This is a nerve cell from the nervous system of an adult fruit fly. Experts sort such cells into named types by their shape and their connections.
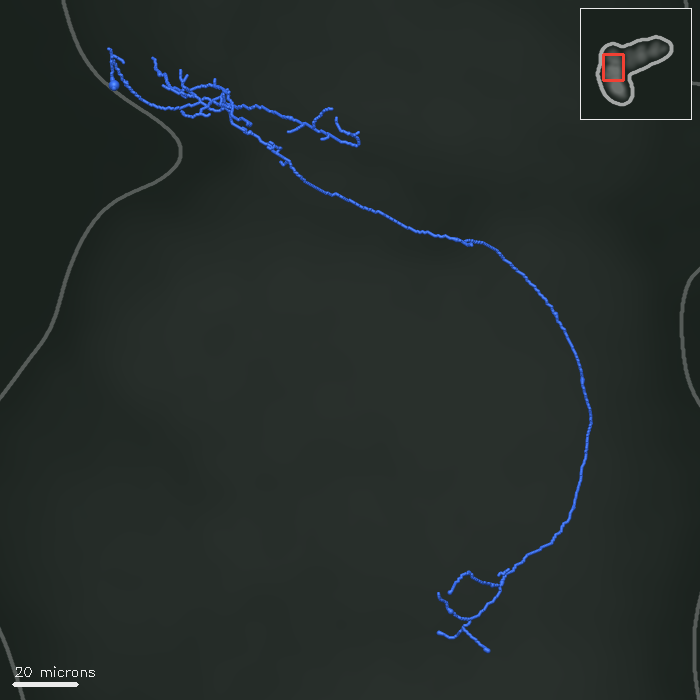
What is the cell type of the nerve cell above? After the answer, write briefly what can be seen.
Its cell type is aMe5. This is a visual projection neuron. Its cell body lies at the upper left of the picture. From top to bottom in the picture it spans about 200 microns.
